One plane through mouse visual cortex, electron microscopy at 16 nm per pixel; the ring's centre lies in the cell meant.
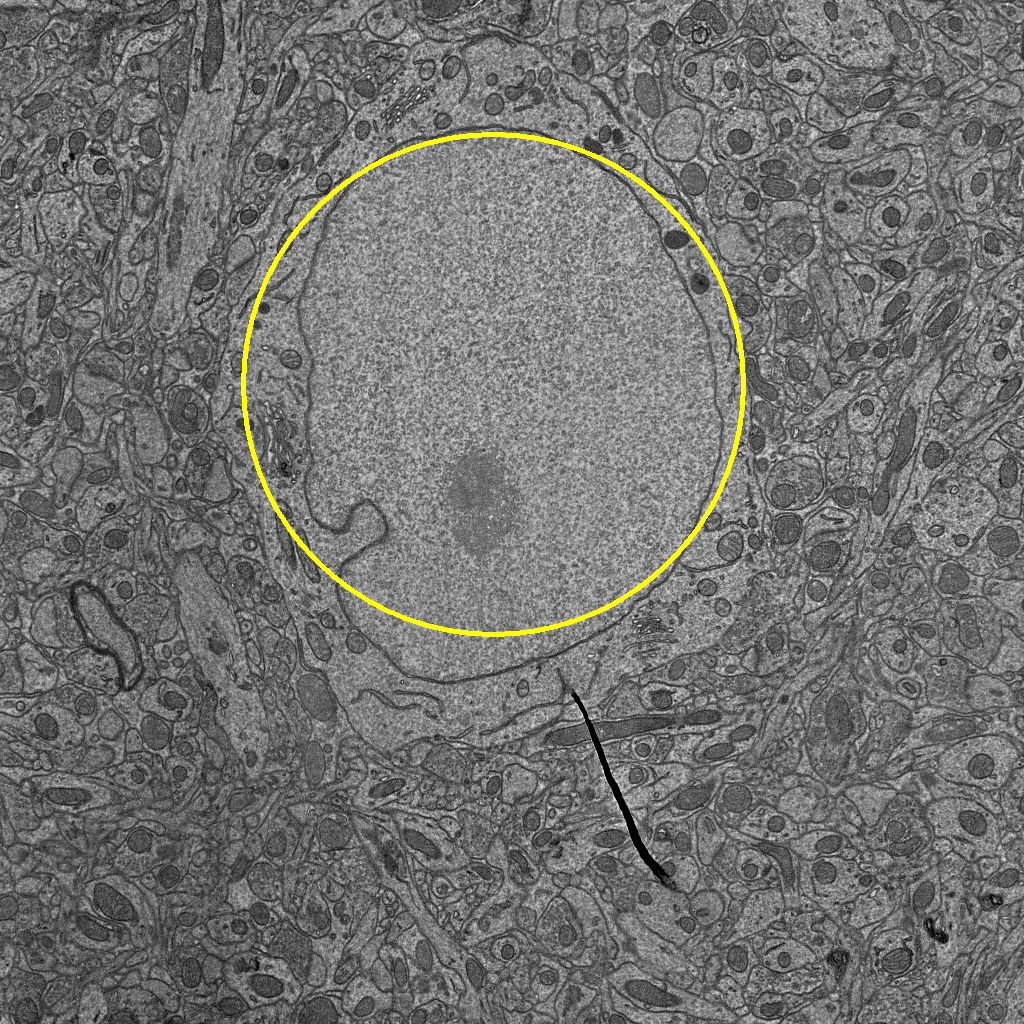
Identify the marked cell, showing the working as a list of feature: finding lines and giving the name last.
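Nucleus: large, pale, roundish, filling most of the ring
Envelope: one deep inward fold at the lower left
Chromatin: finely dispersed, no dense clumps along the envelope
Nucleolus: darker, loosely textured, below the nucleus's centre
Name: excitatory neuron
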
